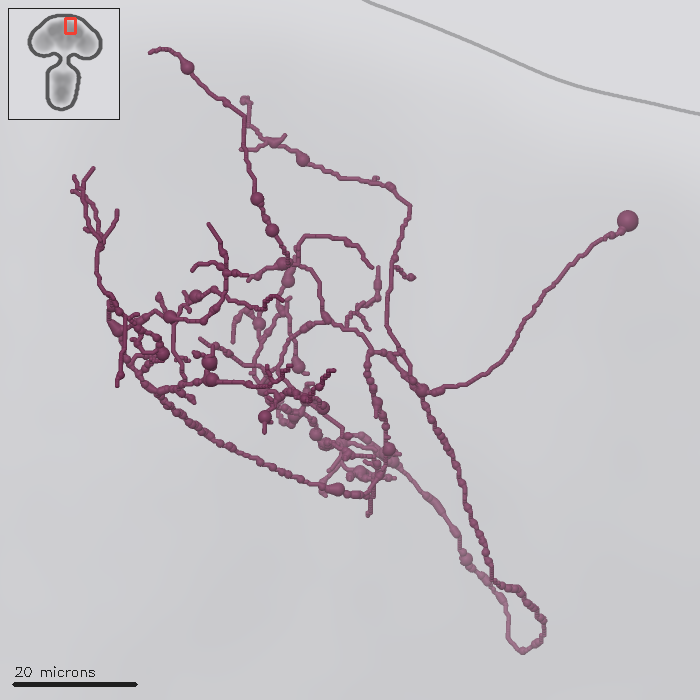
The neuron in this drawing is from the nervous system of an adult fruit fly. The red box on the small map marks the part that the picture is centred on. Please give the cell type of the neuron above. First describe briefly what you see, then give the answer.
It lies in the brain. From top to bottom in the picture it spans about 100 microns. Dozens of branch ends can be seen. It is a central-brain intrinsic neuron. It is of cell type CRE019.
